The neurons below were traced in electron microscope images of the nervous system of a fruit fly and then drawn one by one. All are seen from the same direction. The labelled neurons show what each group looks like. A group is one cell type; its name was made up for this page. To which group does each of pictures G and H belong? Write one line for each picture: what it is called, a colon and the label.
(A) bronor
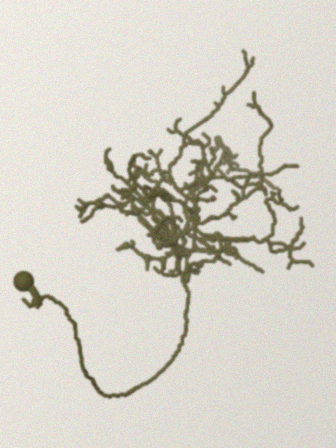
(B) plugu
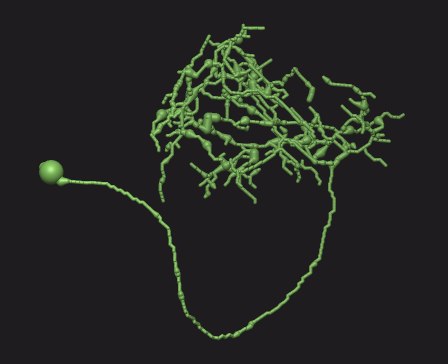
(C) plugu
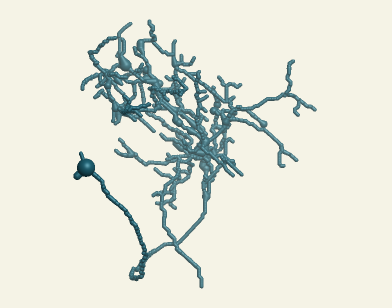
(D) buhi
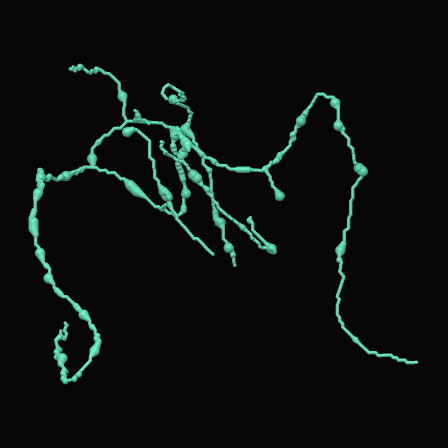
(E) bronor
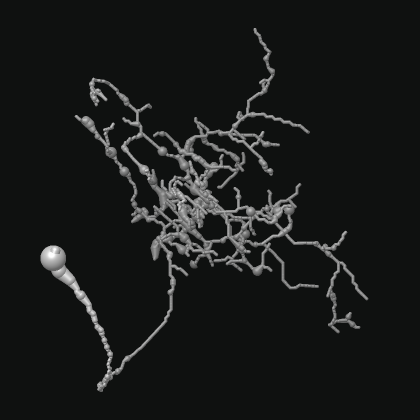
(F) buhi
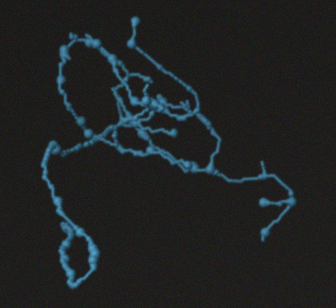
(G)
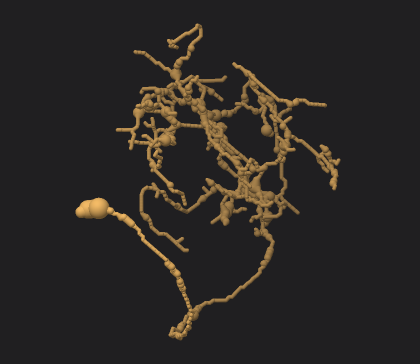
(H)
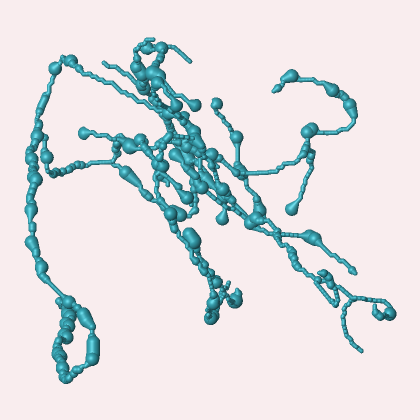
G: plugu
H: buhi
